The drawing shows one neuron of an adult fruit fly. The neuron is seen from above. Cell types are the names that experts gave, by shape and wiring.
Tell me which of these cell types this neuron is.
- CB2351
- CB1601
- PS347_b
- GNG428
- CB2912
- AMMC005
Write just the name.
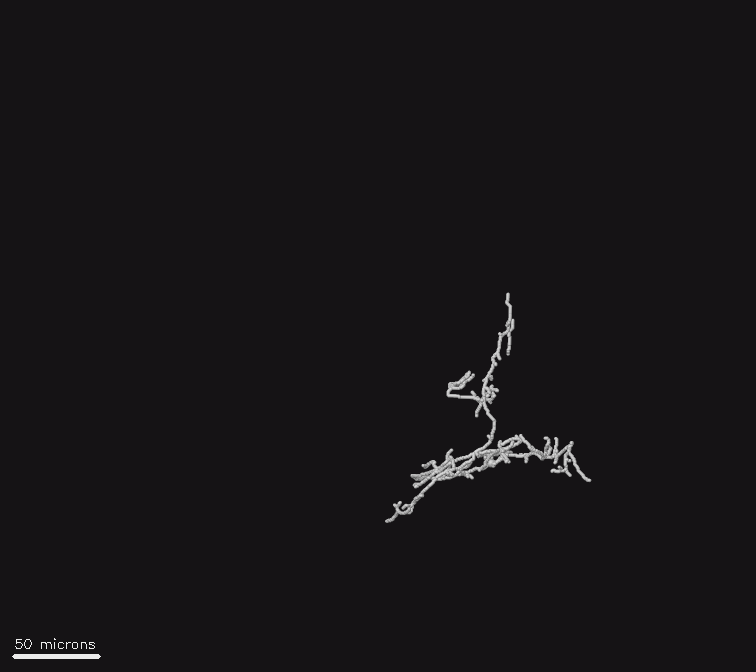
CB2351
